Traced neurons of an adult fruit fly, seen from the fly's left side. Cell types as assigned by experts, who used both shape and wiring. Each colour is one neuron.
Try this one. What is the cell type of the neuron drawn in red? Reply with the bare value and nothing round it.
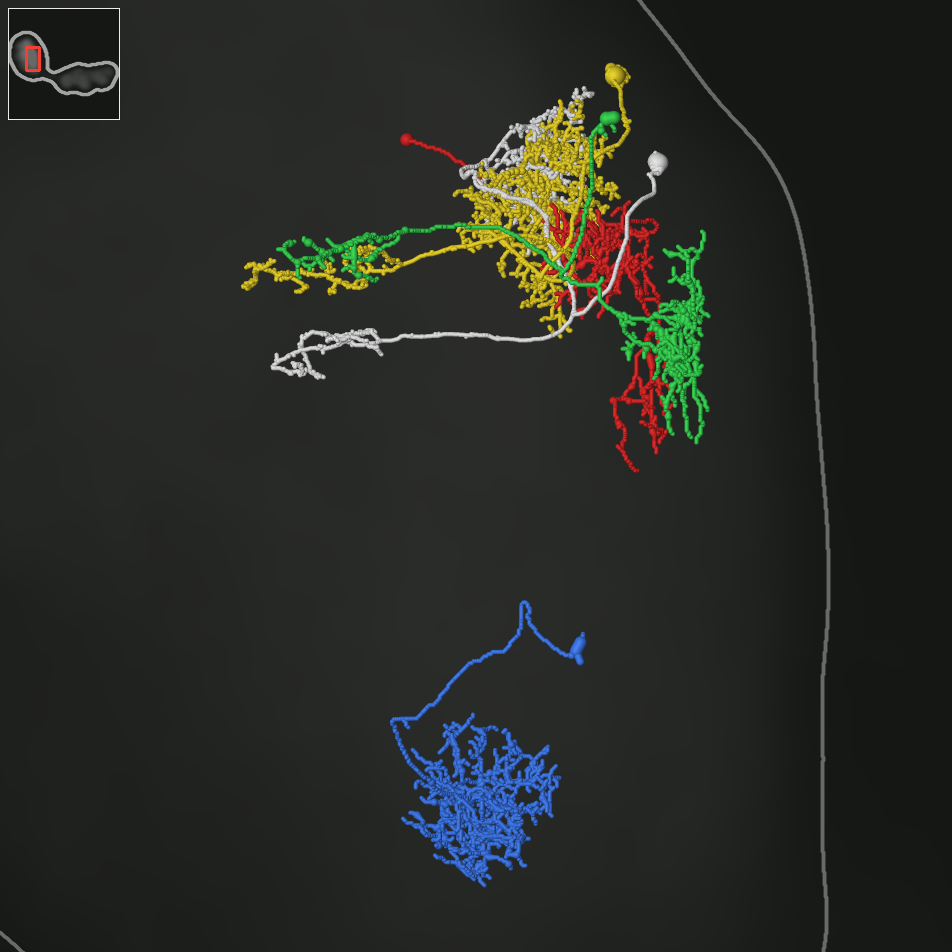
Tm24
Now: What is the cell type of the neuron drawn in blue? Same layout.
Li25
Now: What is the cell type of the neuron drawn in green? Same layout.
LC21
